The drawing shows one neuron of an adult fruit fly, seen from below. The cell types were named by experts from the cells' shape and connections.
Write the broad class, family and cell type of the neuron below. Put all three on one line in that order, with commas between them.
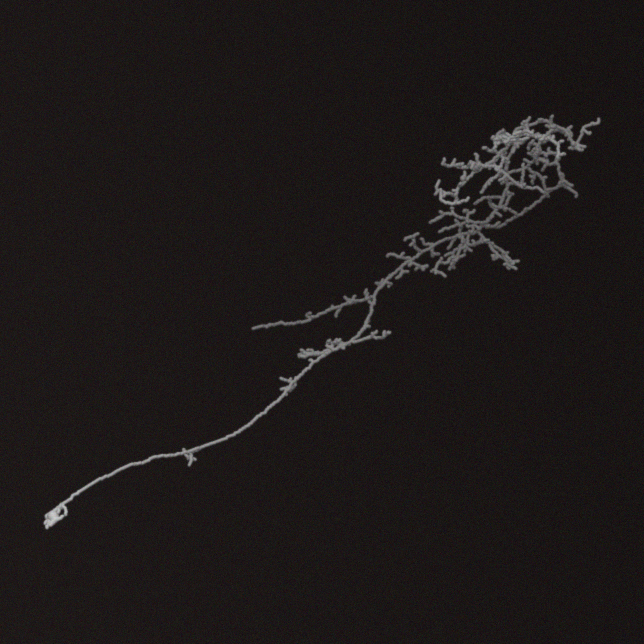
nerve-cord intrinsic neuron, hemilineage 06B, IN06B038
